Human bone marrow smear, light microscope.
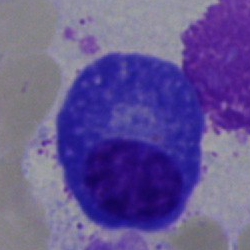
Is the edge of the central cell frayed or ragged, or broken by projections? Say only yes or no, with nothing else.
No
